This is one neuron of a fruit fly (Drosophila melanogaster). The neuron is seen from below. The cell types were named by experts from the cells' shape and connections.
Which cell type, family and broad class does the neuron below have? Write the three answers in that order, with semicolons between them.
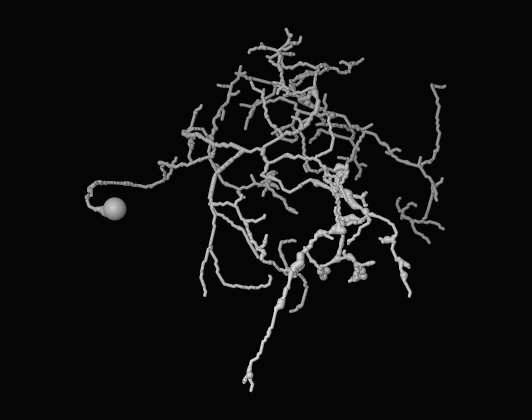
CRE043_a3; hemilineage AOTUv1_medial; central-brain intrinsic neuron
